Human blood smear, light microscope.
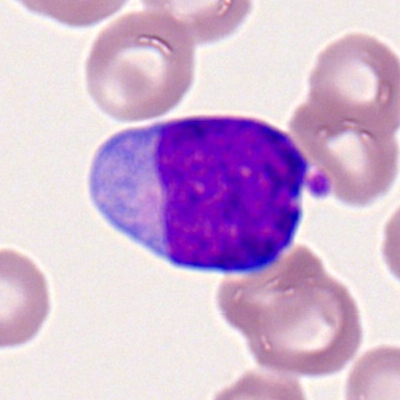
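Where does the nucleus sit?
It fills the right part of the cell and reaches the cell edge there.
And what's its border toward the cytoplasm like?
Nearly straight.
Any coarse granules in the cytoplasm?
No, the cytoplasm shows none.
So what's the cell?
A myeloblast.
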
